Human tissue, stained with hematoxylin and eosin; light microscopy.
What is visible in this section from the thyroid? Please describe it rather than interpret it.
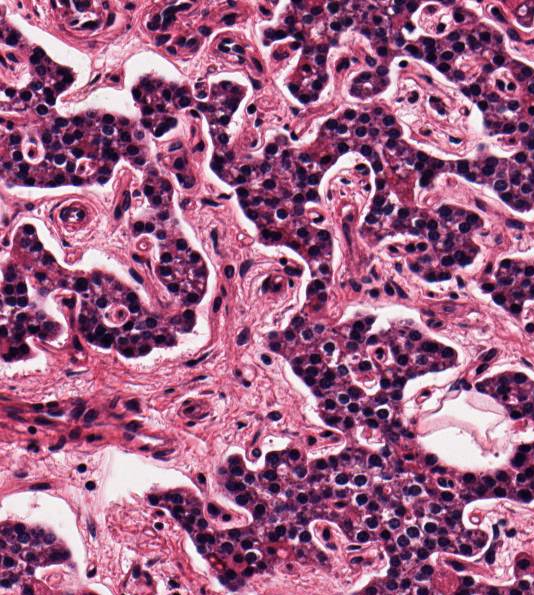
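Arrangement: closely packed cells form irregular, branching nests and cords that fill the whole field. Nest-cell nuclei: small, round, darkly stained and fairly even in size. Their cytoplasm: scant. Stroma: strands of loose, pale pink fibrous tissue between the nests, with scattered spindle-shaped nuclei.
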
